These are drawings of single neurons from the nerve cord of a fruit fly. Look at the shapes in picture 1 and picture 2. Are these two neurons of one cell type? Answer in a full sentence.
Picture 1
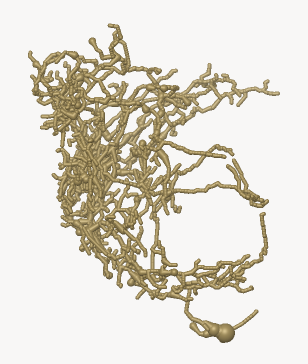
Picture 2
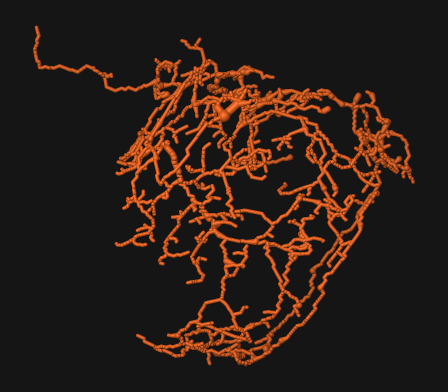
They are of different cell types.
